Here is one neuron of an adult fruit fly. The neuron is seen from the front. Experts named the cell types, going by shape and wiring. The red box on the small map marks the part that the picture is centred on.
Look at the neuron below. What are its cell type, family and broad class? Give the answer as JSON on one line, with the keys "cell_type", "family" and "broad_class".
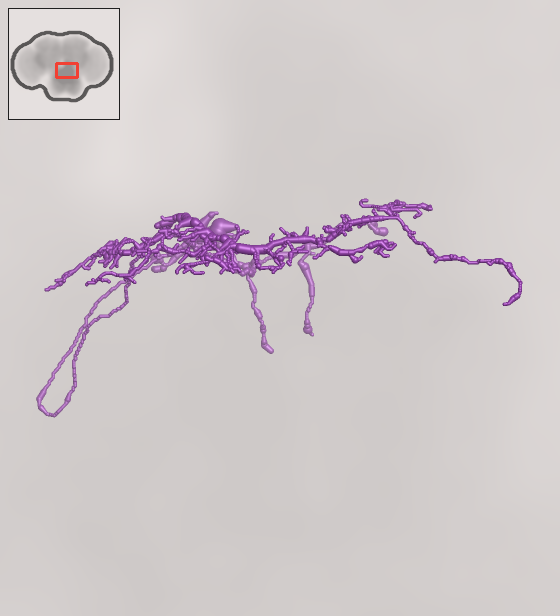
{"cell_type": "IN11B003", "family": "hemilineage 11B", "broad_class": "nerve-cord intrinsic neuron"}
